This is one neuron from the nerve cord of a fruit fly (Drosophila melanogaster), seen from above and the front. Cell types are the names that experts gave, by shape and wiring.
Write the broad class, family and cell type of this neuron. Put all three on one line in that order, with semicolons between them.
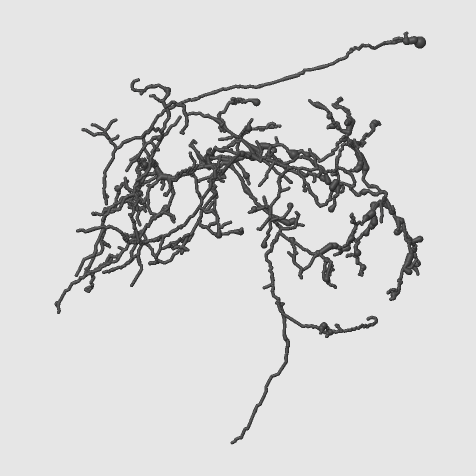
nerve-cord intrinsic neuron; hemilineage 03A; IN03A064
